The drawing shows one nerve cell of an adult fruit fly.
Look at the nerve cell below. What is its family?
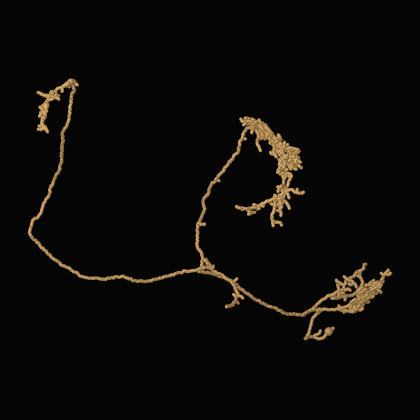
hemilineage AOTUv3_ventral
